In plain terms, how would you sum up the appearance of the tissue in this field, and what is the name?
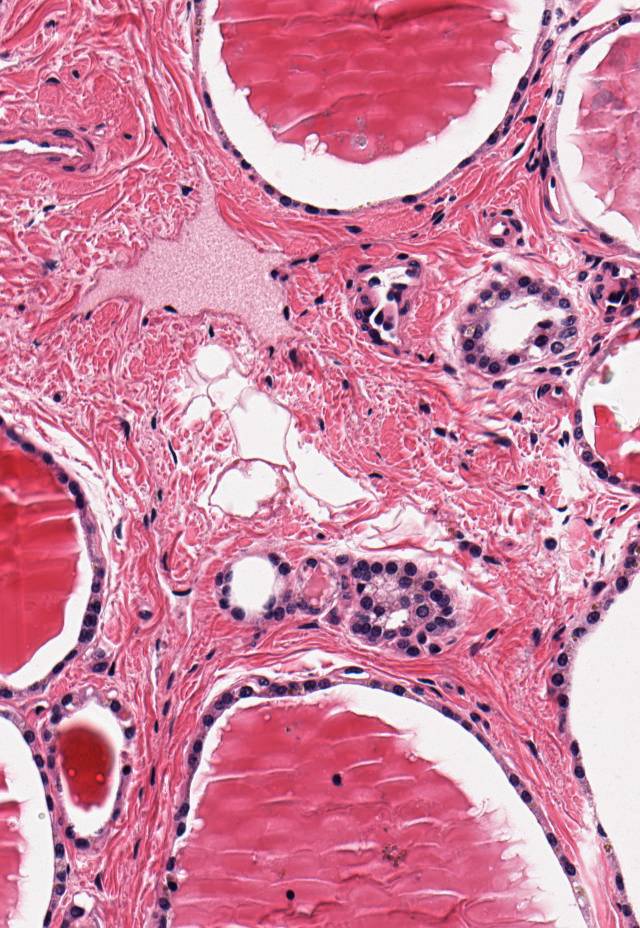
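Field edges: large rounded follicles filled with pink material; a band of stroma runs between them through the centre. Lining of large follicles: single layer of flattened to low cuboidal cells. Colloid in large follicles: deep pink, crossed by parallel cracks. Centre: a few small follicles lined by cuboidal cells with round dark nuclei. Tissue: thyroid.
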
